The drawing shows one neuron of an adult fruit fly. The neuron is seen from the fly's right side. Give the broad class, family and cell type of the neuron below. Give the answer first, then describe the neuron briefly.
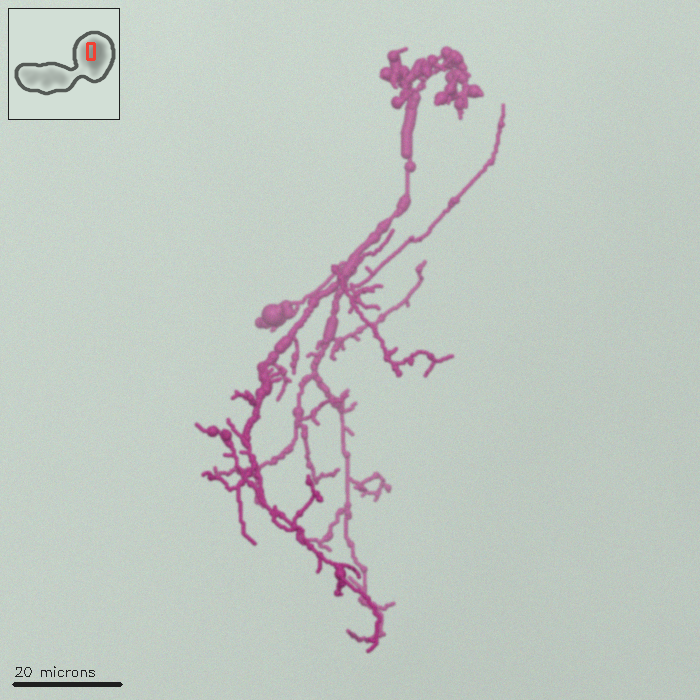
This is a central-brain intrinsic neuron. The name of its family is class CX. The cell type is IbSpsP. Its cell body lies in the middle of the picture. By the scale bar it is about 110 microns tall in this view. Dozens of branch ends can be seen.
